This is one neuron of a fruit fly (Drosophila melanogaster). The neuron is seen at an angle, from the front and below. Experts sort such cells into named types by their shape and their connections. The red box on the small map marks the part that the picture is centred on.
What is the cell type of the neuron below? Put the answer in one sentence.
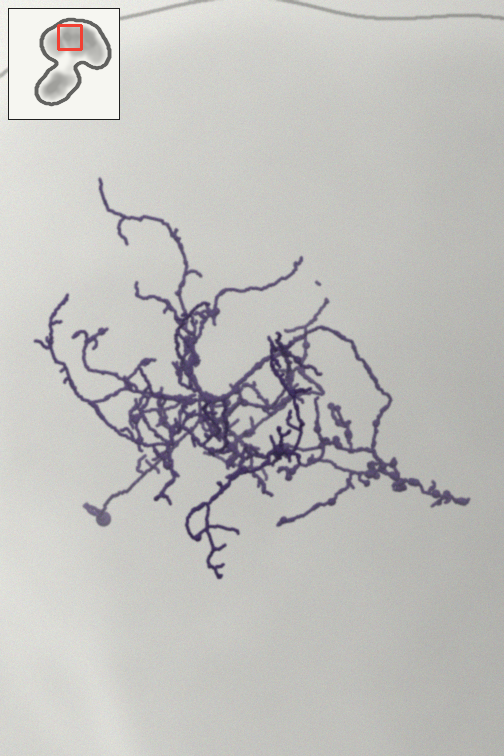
The cell type is CL266_b2.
